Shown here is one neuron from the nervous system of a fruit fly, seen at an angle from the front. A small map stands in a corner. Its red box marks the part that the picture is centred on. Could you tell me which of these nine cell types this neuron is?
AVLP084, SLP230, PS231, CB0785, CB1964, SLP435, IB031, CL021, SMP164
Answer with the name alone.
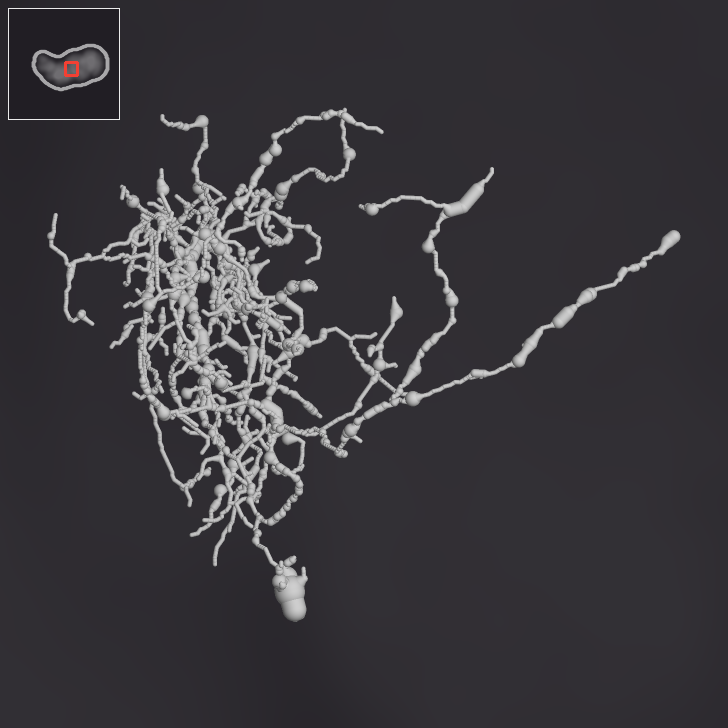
CB0785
